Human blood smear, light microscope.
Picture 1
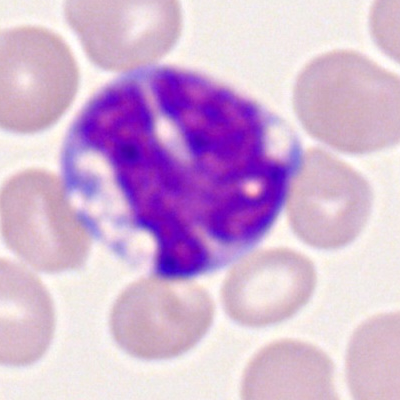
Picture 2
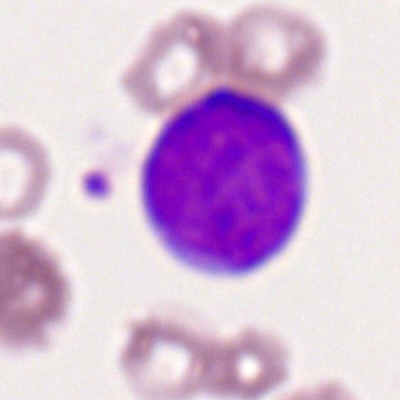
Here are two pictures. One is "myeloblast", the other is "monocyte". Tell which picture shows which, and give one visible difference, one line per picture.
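Picture 1 shows a monocyte: Several clear vacuoles lie in the cytoplasm on the left side.
Picture 2 shows a myeloblast: No vacuoles are visible in the cell.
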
